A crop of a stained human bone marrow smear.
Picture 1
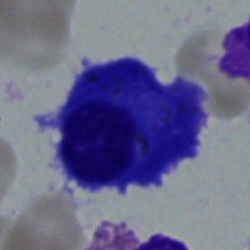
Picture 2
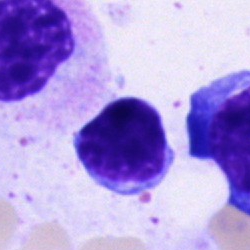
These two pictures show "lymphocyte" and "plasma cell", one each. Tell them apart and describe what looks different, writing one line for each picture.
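Picture 1: plasma cell. The cytoplasm is ample and extends mainly to the right of and above the nucleus.
Picture 2: lymphocyte. The cytoplasm forms only a thin rim around the nucleus.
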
